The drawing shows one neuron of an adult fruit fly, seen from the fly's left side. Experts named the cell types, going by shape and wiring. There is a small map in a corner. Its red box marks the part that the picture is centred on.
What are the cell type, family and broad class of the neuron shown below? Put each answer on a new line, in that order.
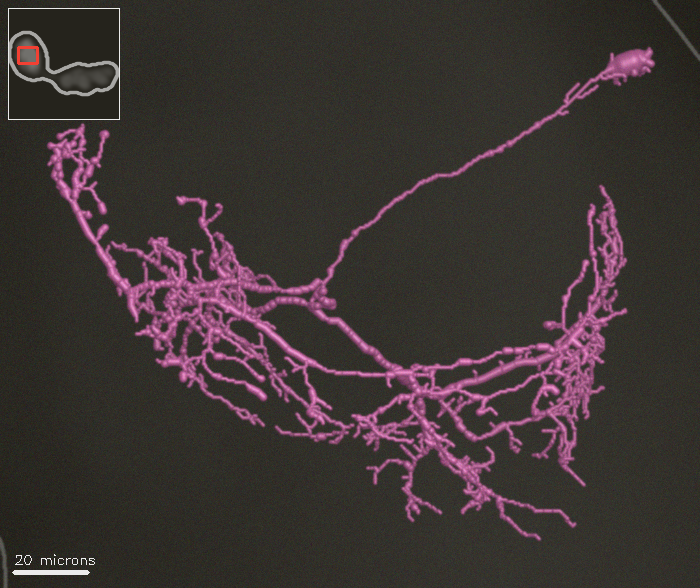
PS196_b
hemilineage 07B
central-brain intrinsic neuron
